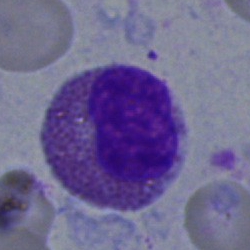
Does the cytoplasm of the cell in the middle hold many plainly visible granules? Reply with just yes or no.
Yes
